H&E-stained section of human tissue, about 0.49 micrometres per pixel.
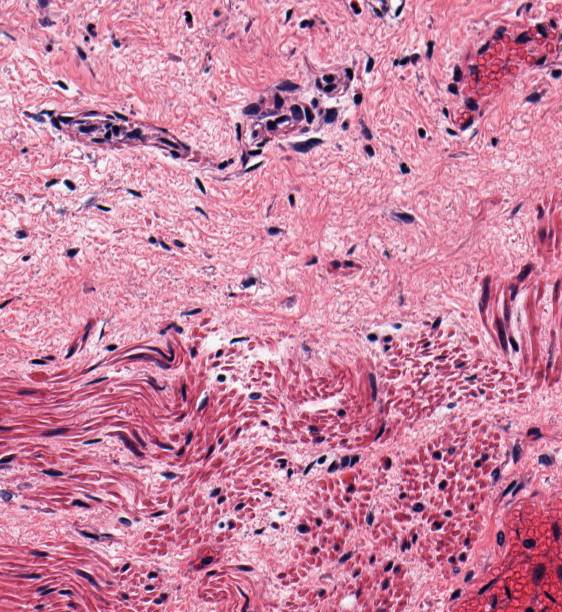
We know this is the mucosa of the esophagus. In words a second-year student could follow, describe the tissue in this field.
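The upper half is loose, pale pink fibrous stroma holding sparse, scattered small dark nuclei. Below lie denser fibre bundles cut in varied planes. In the lower centre and right, cross-cut bundles show many small rounded pink profiles, some with a dark nucleus. A narrow vessel lined by flattened dark nuclei crosses the upper left obliquely.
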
